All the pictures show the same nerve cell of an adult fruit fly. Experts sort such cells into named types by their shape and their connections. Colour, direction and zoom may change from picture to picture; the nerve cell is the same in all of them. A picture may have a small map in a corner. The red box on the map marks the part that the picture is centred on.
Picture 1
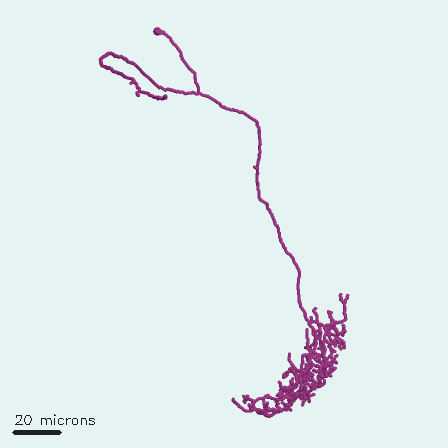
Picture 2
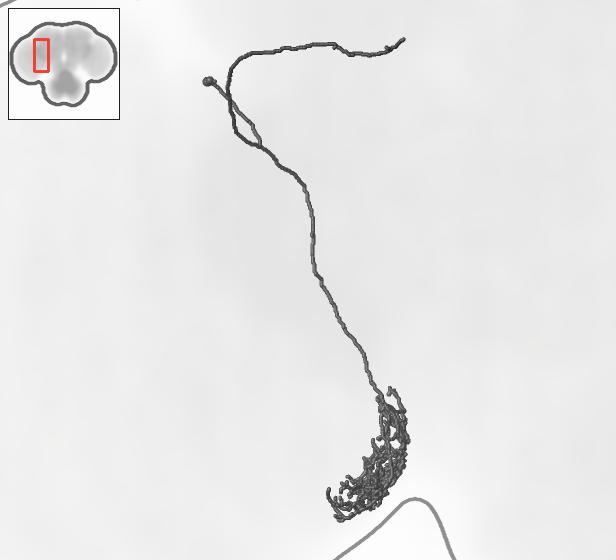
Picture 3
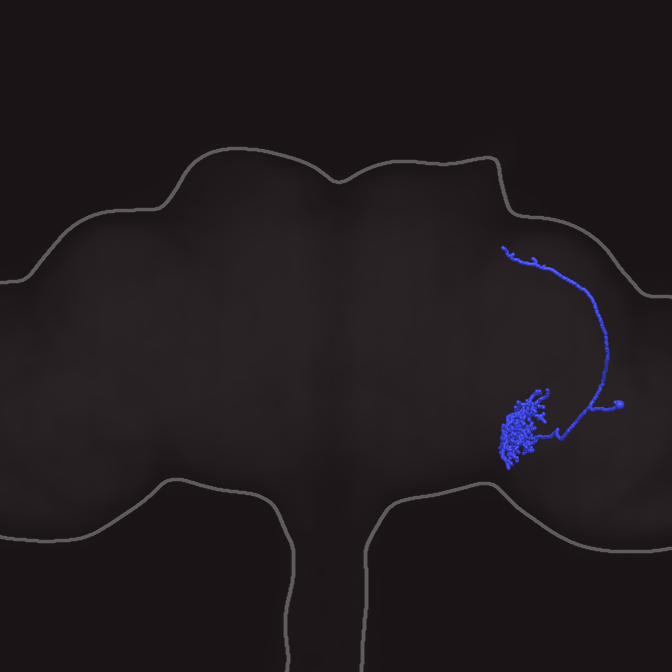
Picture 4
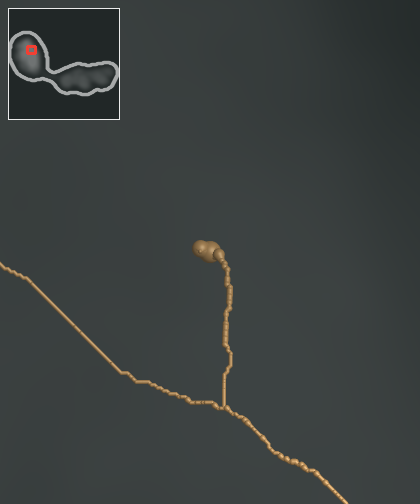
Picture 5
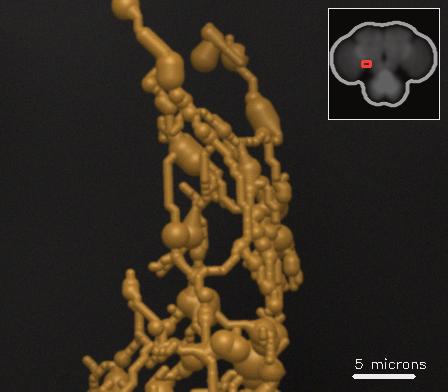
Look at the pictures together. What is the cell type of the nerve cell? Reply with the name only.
LC10b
